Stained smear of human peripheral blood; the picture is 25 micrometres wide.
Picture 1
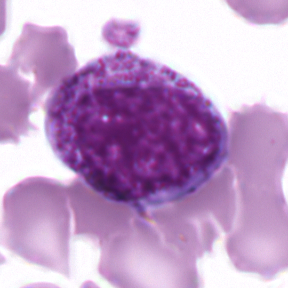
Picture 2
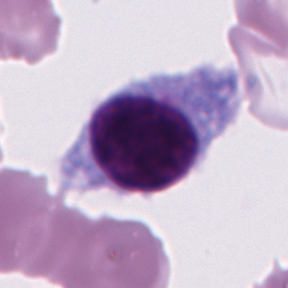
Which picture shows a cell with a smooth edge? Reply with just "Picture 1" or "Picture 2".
Picture 1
